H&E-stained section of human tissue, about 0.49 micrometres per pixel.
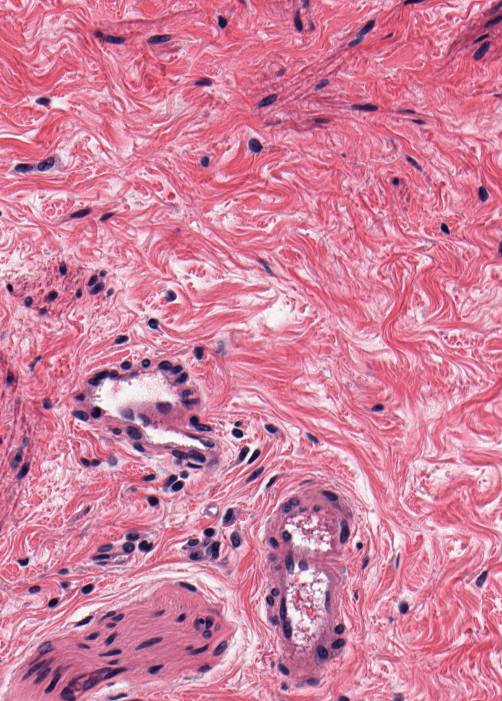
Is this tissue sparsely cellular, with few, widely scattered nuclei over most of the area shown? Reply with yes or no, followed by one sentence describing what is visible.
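Yes. Nuclei scattered within the collagen are sparse and mostly thin and spindle-shaped.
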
